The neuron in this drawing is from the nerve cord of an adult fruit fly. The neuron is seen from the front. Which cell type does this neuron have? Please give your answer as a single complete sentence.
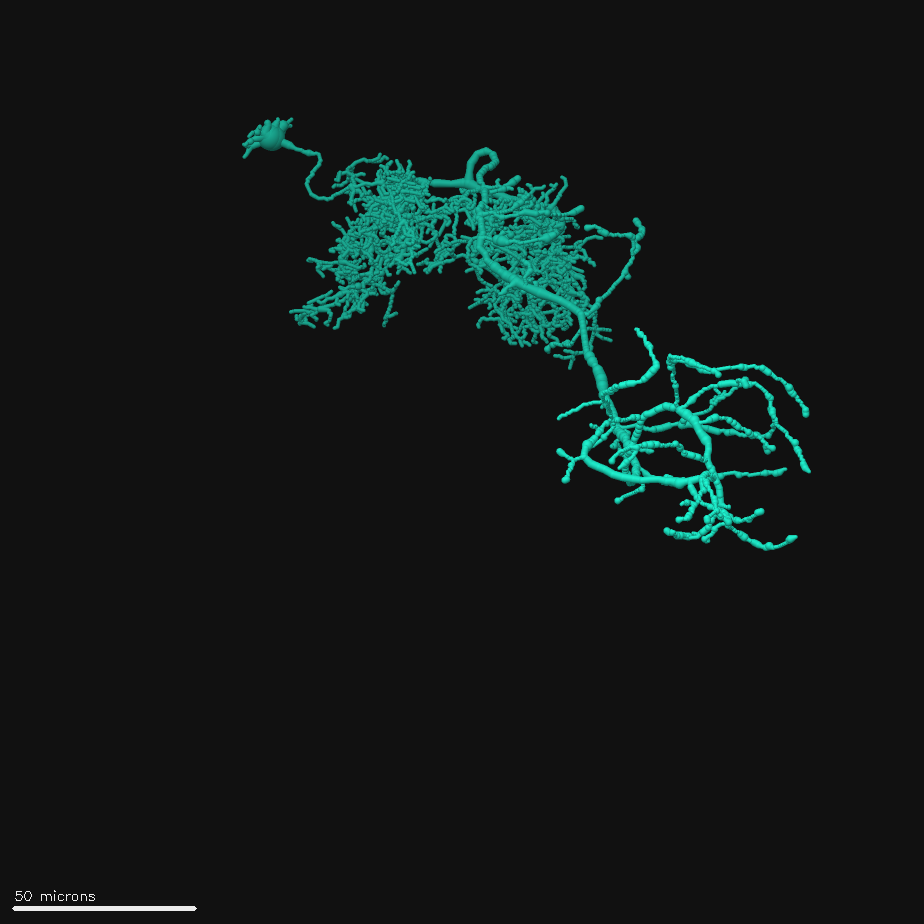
This neuron is typed as INXXX032.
